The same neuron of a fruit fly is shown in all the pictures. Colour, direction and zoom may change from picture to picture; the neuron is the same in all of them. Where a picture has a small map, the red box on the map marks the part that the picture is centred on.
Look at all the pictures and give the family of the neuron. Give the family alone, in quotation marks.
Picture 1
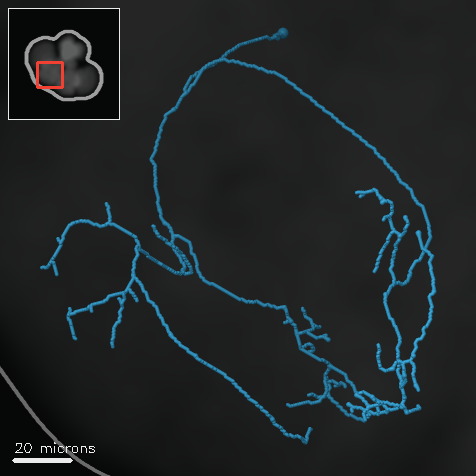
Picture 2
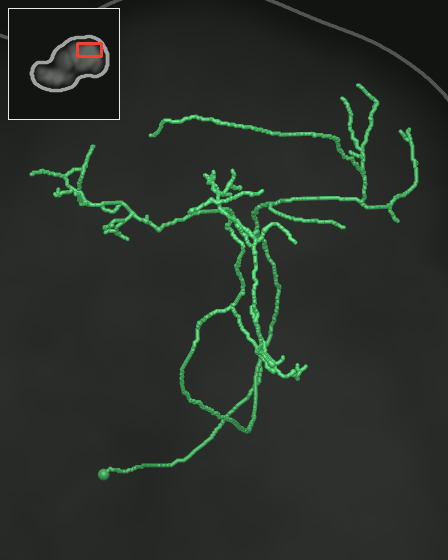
"hemilineage VLPl&p1_posterior"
